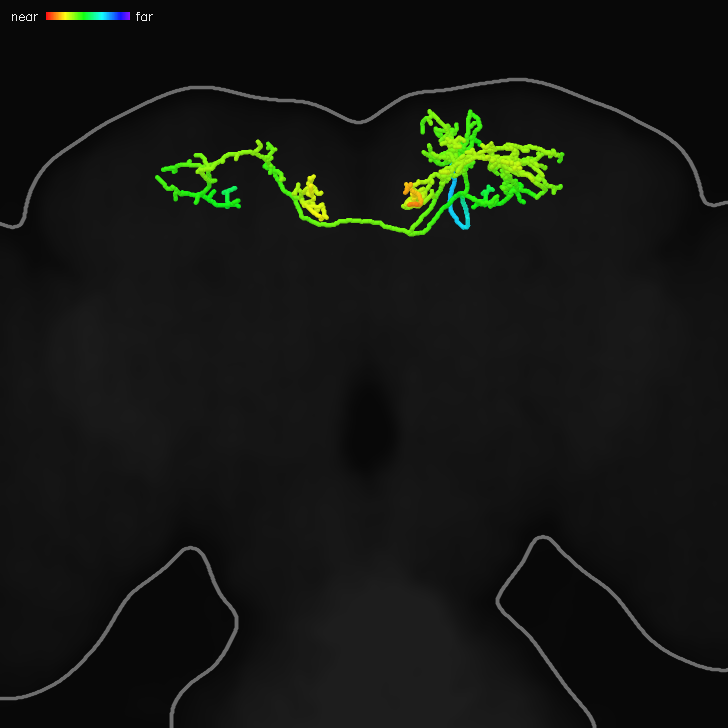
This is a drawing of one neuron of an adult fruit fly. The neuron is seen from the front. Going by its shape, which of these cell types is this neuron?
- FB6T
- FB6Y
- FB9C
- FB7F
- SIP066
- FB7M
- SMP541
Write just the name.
SIP066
